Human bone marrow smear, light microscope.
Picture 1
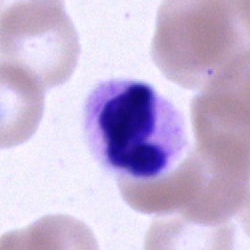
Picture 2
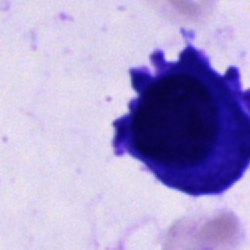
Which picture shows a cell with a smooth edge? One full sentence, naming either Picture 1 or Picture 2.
In Picture 1, no projections, blebs or ragged parts break the cell's outline.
